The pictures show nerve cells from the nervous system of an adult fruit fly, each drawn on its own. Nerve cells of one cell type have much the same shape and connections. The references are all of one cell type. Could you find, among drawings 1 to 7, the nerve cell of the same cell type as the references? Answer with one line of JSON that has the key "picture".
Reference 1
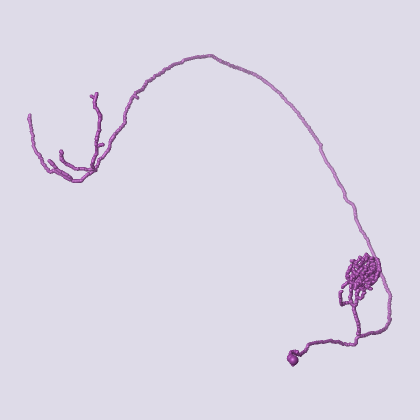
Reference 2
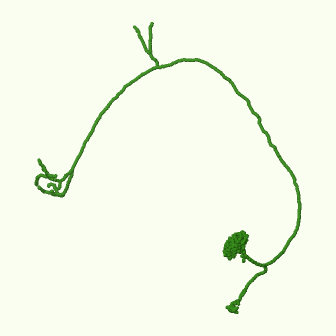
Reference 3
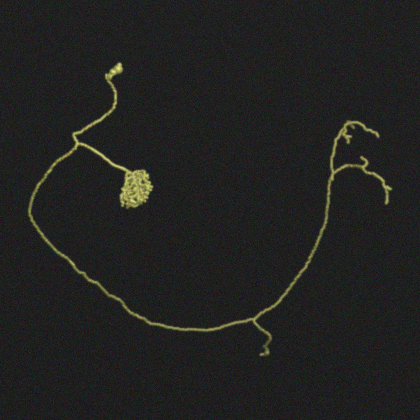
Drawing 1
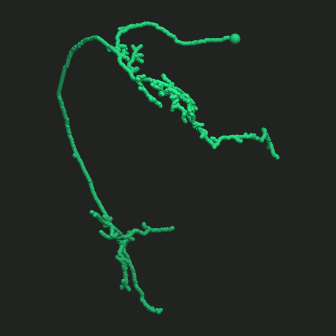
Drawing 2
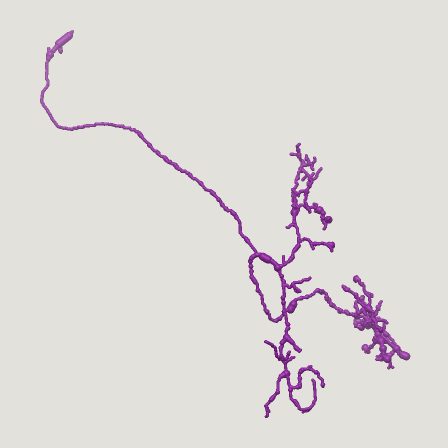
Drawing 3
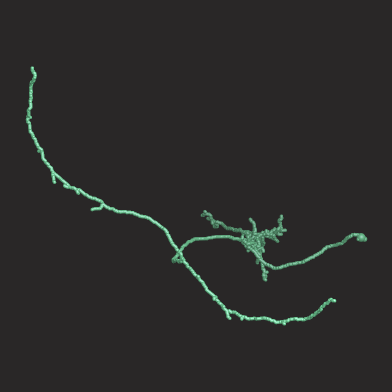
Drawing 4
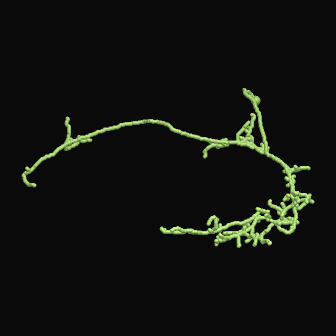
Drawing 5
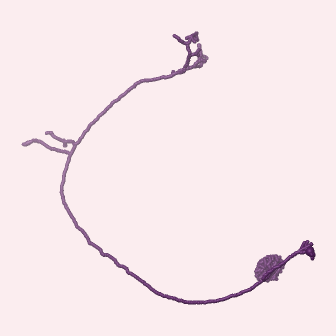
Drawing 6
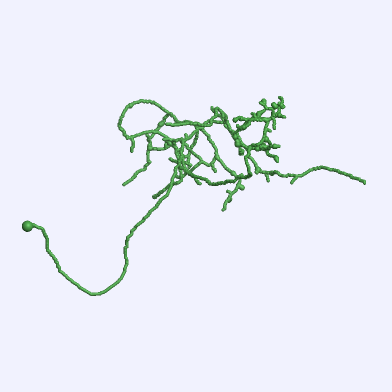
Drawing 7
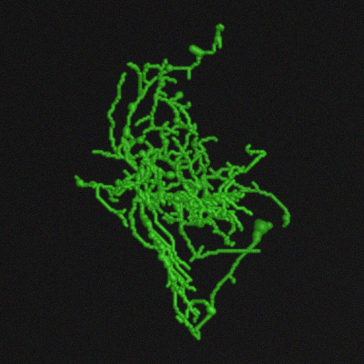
{"picture": 5}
